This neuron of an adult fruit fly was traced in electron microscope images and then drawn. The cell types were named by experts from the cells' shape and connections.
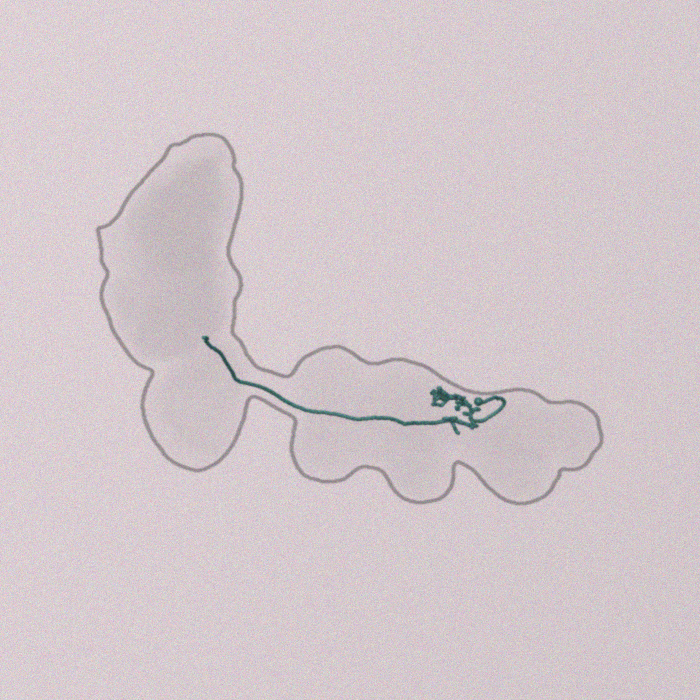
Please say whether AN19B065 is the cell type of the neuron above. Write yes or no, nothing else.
yes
